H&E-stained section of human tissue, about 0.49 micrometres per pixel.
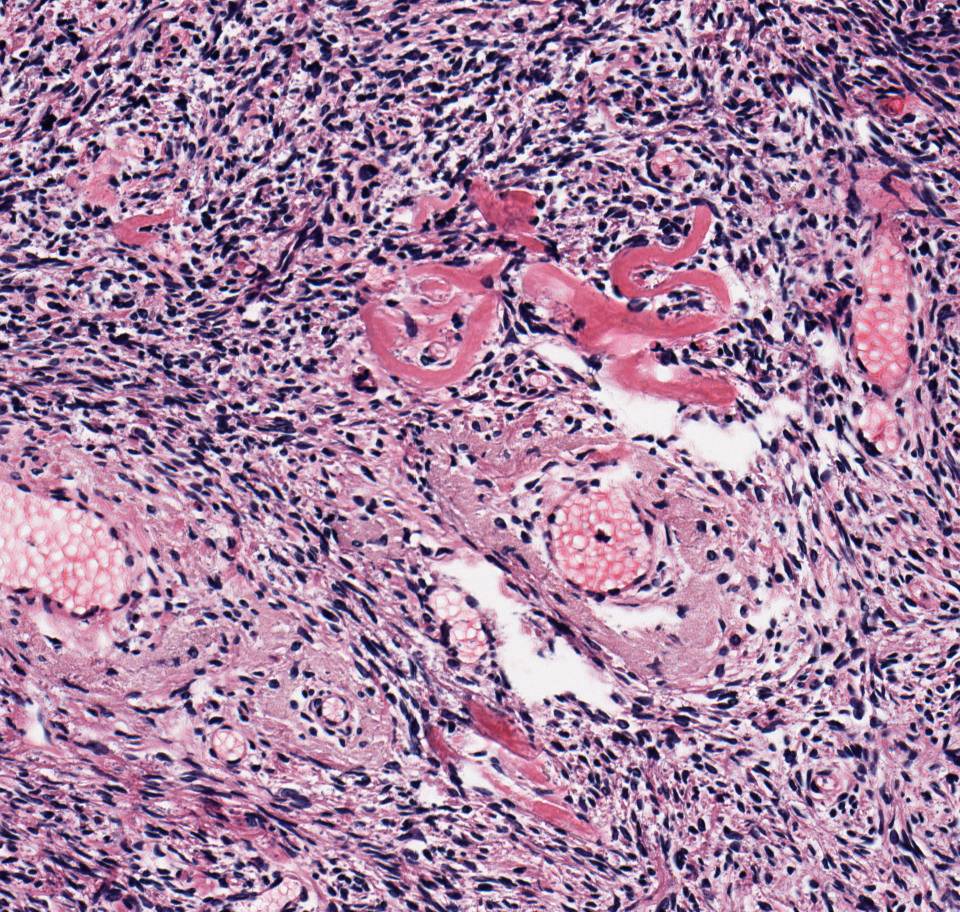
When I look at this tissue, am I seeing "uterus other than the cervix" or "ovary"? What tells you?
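This is ovary. Looking closer, the spindle cells have dark, elongated nuclei and scant cytoplasm, and they run in short intersecting bundles that swirl around the vessels. Several of those vessels are packed with red blood cells; the largest sits at the left edge. In the upper centre, wavy bands of bright pink hyaline material cluster together.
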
